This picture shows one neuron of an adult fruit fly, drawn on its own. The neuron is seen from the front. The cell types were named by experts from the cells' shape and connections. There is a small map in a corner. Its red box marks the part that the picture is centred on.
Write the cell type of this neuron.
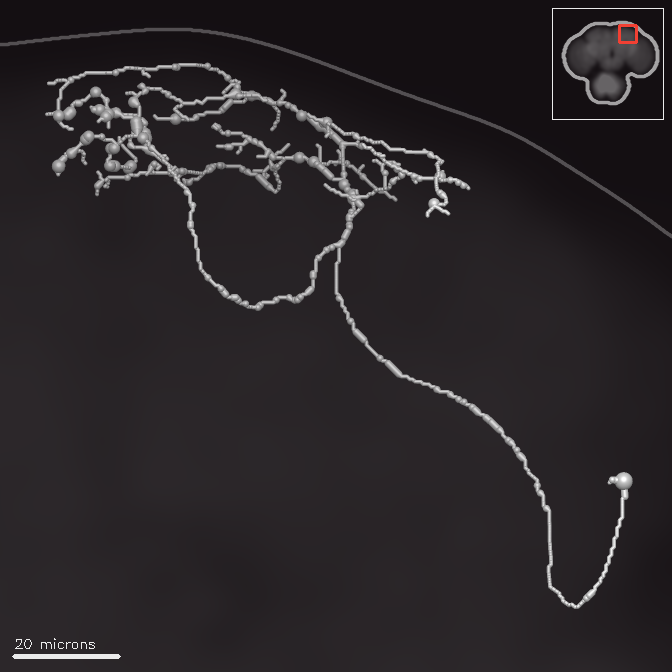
CB4122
